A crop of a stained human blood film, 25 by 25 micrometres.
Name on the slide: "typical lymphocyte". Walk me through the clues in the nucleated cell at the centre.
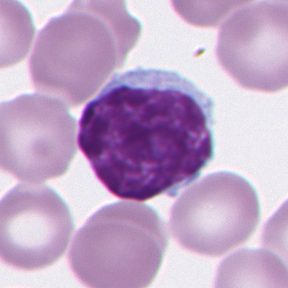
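Typical lymphocyte, points that fit: nucleus a single roundish mass without lobes, filling most of the cell. Cytoplasm only a narrow rim, pale greyish blue. Top edge of the cytoplasm slightly ragged rather than smooth.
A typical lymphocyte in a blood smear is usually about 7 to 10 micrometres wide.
Point that does not fit: the nucleus alone measures about 12 by 10 micrometres, wider than that usual width for the whole cell.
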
